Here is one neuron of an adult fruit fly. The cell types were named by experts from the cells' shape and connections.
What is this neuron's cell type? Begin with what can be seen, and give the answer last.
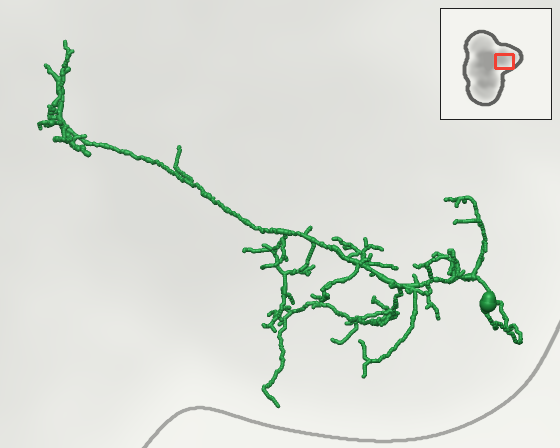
The picture shows dozens of branch ends. In this view it is wider than it is tall. It is a nerve-cord intrinsic neuron. Its cell type is IN19A070.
